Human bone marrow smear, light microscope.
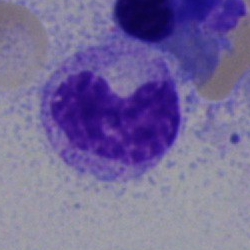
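Band neutrophil, the cell in the middle of a stained human bone marrow smear under the light microscope. Its outline looks round and smooth. The nucleus is kidney-shaped, and I notice its indentation faces the top of the picture. I can't make out a nucleolus in it. Around the nucleus runs a moderate rim of pale lilac cytoplasm.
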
